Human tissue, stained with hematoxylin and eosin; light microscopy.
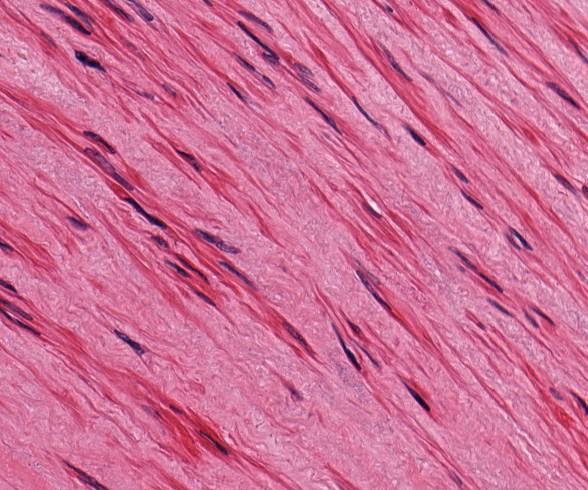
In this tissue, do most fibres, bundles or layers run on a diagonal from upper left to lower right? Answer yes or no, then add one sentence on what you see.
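Yes. Closely packed parallel fibres fill the whole field, running diagonally from upper left to lower right.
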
